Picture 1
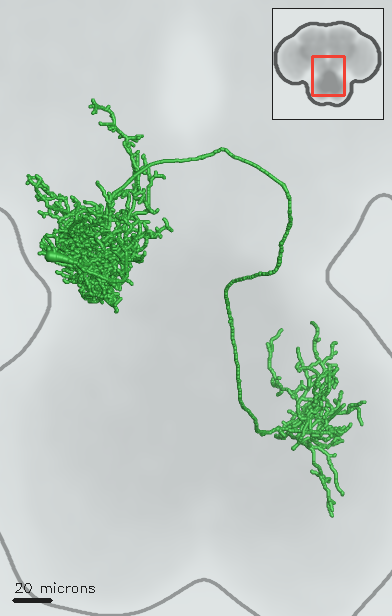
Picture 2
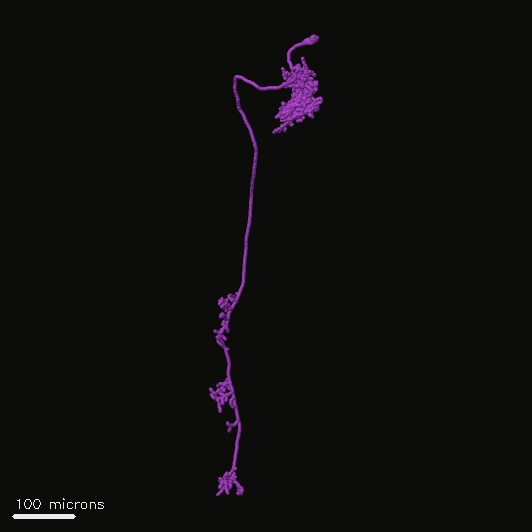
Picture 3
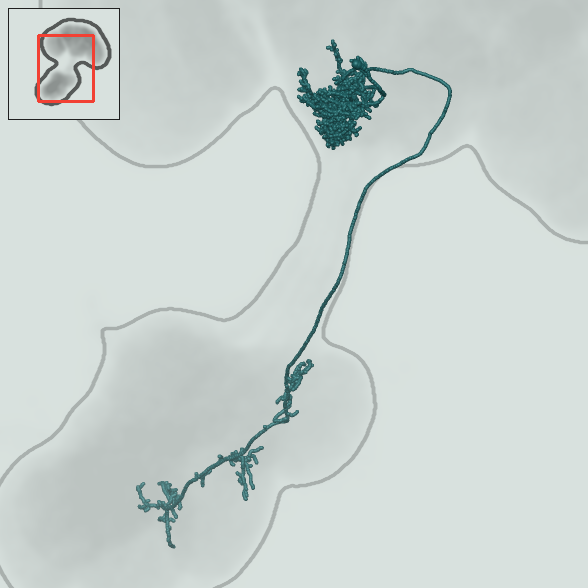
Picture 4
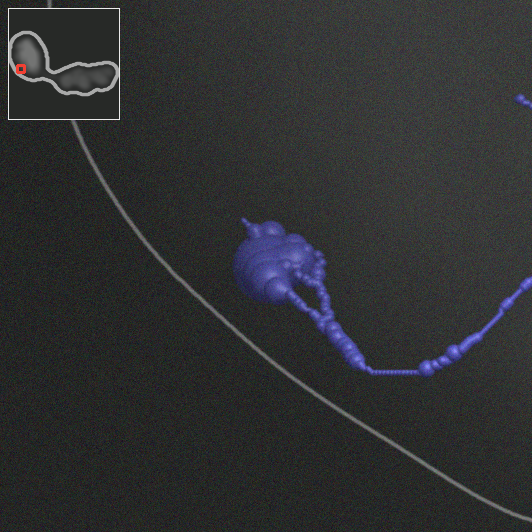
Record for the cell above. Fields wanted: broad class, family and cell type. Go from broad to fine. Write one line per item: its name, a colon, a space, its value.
broad class: descending neuron
family: hemilineage MD3
cell type: DNg31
